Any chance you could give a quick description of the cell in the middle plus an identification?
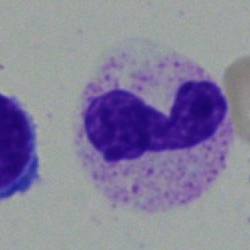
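Look at the middle cell: its outline is round and smooth. The nucleus is a long curved band with its concave edge facing up, and I can't see any nucleoli in it. Small purple granules are scattered all through the cytoplasm. It's a band neutrophil.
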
